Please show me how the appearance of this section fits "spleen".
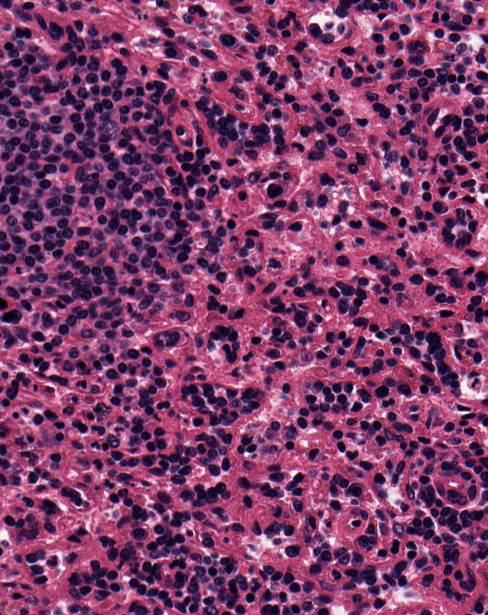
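Section: spleen.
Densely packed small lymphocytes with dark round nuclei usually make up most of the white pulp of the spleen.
Fits: most cells here are lymphocytes with small, round, dark nuclei and scant cytoplasm, and the whole field is densely cellular, most tightly packed at upper left. Centre and right: cells in cords and clusters, separated by pink fibrillary strands. No epithelium or glands anywhere in the field.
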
